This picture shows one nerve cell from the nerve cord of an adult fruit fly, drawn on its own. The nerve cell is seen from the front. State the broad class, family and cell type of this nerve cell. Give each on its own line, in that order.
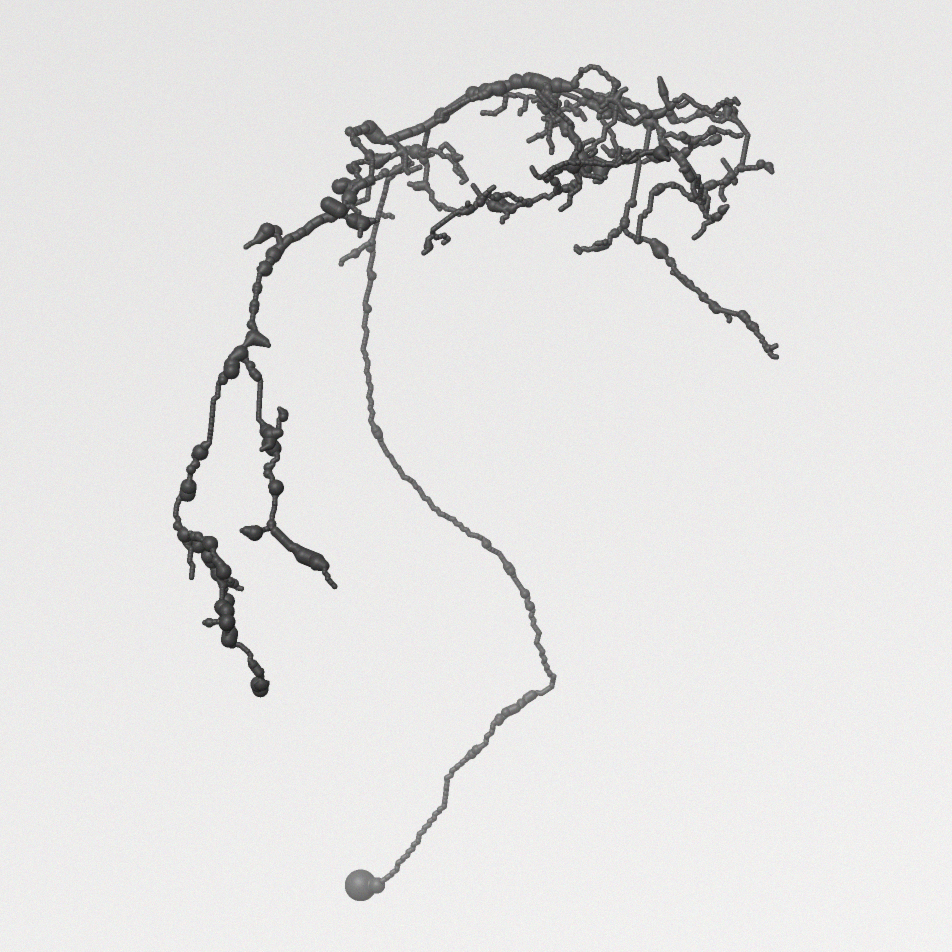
nerve-cord intrinsic neuron
hemilineage 03B
IN03B071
